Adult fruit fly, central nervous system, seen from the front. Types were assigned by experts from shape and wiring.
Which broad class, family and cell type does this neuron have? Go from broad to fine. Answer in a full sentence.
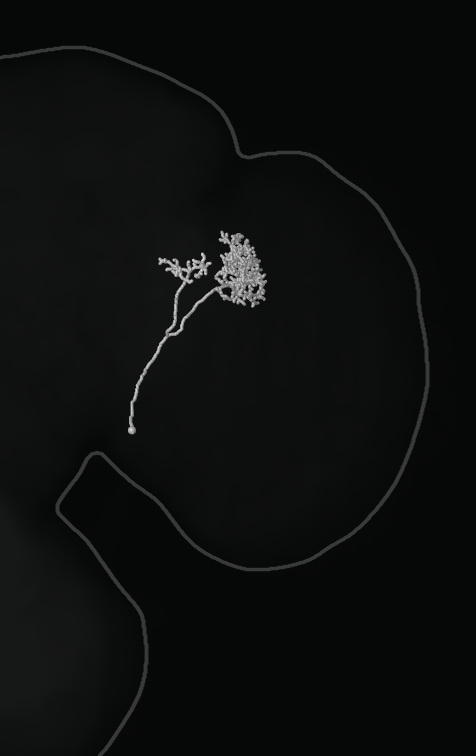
A visual projection neuron of the LC family, type LC15.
